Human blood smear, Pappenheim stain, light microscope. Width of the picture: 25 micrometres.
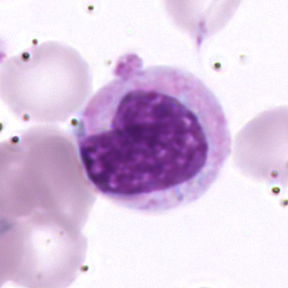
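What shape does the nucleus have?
Kidney-like, from a notch on its upper-left side; it measures about 11 by 9 micrometres.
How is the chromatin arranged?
Clumped, with paler patches between darker areas.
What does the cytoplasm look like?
Pale lilac-grey with fine, faint pinkish granules; the whole cell is about 14 micrometres across.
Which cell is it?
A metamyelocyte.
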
